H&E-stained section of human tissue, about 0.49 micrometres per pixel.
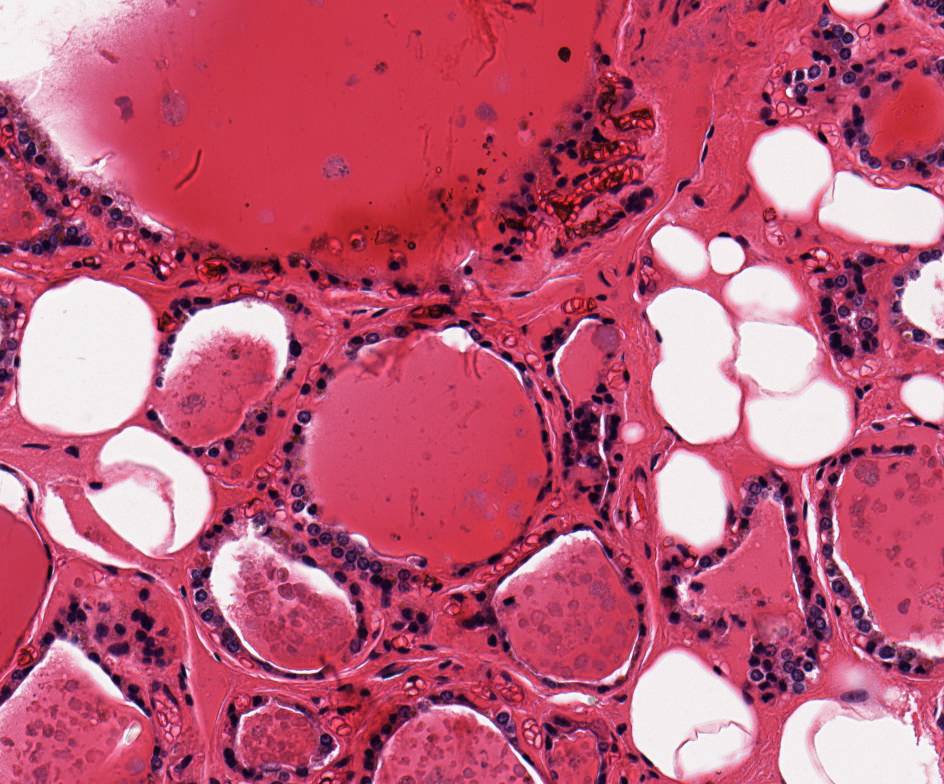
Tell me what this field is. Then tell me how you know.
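Thyroid follicle is the structure this field mainly shows. First check: a single layer of flattened to low cuboidal cells, with small, round, dark purple nuclei, lines each follicle.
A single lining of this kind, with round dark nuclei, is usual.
Second: the largest follicle, upper left, holds deep red homogeneous material.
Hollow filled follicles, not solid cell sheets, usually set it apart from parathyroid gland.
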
